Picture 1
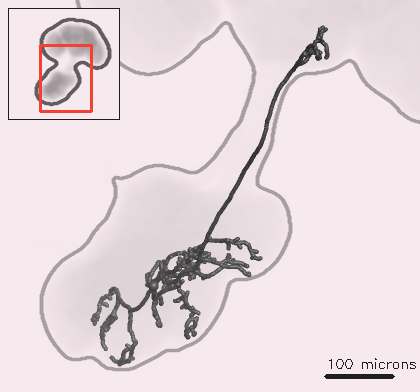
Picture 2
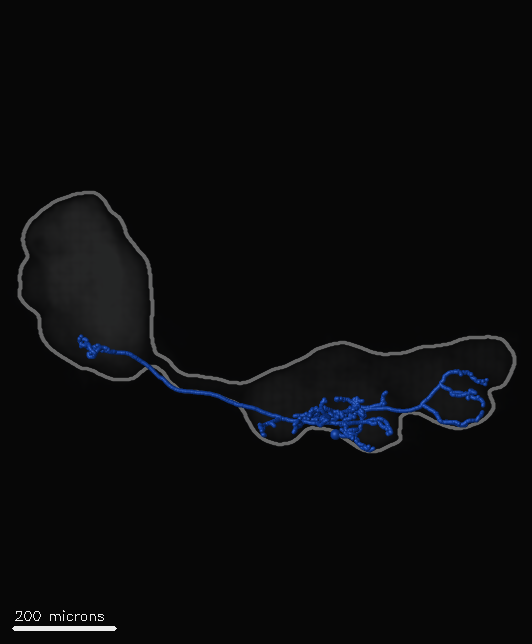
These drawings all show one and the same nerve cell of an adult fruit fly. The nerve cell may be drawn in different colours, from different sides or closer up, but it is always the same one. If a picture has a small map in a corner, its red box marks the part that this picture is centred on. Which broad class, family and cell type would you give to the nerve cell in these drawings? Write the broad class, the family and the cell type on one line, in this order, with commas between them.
ascending neuron, hemilineage 05B, AN05B054_b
